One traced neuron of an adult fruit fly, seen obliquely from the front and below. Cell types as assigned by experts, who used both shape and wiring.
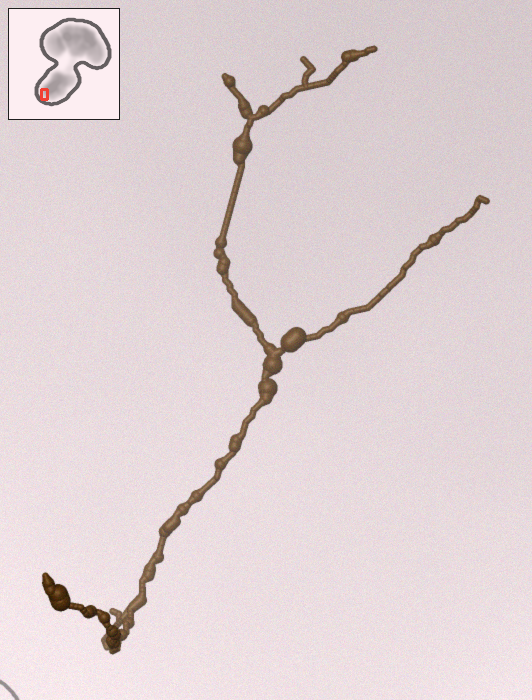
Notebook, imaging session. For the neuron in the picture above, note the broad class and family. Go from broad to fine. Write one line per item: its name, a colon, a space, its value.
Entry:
broad class: sensory neuron entering the nerve cord
family: class mechanosensory tactile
